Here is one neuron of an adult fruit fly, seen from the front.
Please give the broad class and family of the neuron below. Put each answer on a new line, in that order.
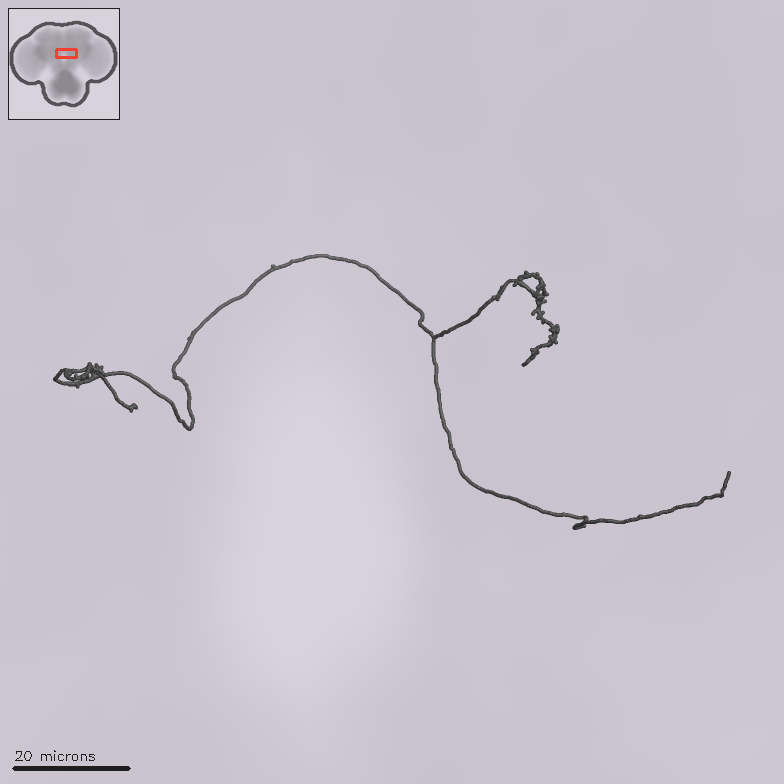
sensory neuron entering the brain
class olfactory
